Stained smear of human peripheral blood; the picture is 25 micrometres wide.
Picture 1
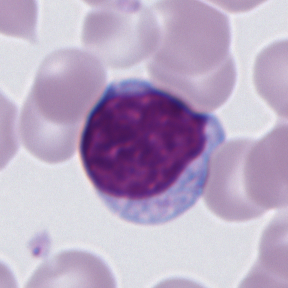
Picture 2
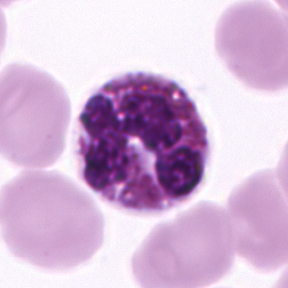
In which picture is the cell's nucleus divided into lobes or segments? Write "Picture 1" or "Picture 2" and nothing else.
Picture 2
